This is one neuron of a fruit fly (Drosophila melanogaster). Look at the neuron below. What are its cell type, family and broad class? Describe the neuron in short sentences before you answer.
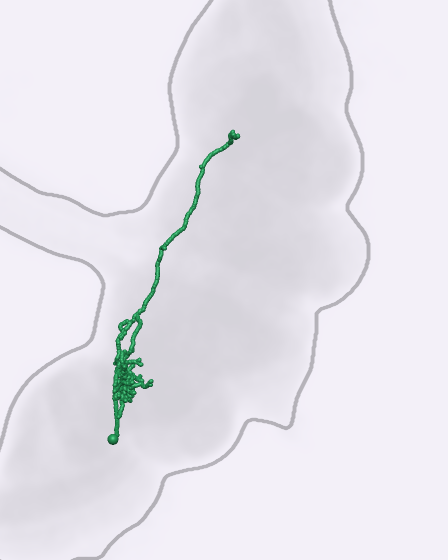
It lies in the brain. Its cell body lies at the lower left of the picture. Its cell type is CB2494. The family is hemilineage LHl4_posterior. It is a central-brain intrinsic neuron.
